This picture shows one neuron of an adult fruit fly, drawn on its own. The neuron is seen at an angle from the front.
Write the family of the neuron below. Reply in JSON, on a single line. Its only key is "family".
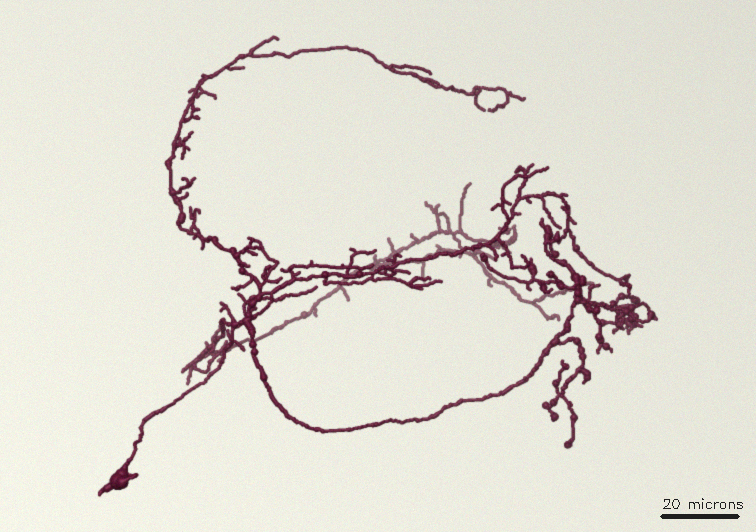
{"family": "hemilineage SLPa&l1_anterior"}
